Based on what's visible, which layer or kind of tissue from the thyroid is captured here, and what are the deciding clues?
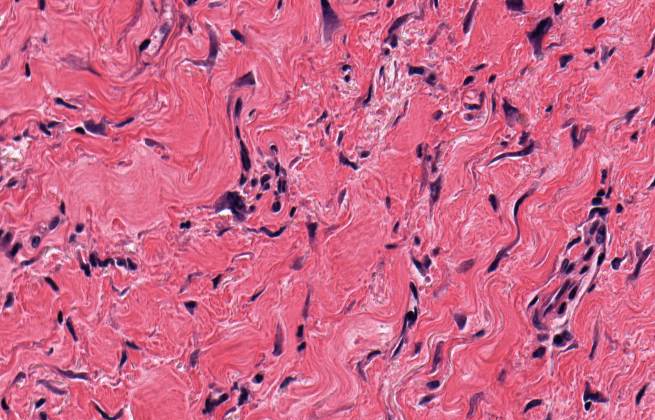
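The field shows dense connective tissue. Pink collagen bundles fill it from edge to edge, and nuclei are sparse relative to the collagen between them.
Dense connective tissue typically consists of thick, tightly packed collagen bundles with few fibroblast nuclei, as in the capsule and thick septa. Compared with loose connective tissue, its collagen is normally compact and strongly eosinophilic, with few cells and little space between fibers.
Here the bundles are wavy and run in many different directions, and no epithelium is present.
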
